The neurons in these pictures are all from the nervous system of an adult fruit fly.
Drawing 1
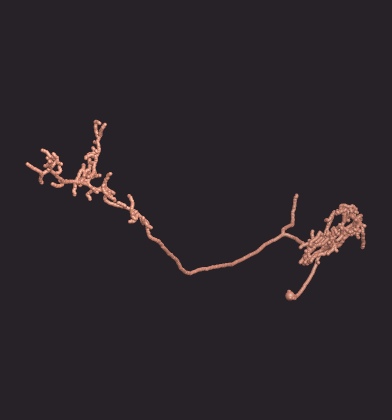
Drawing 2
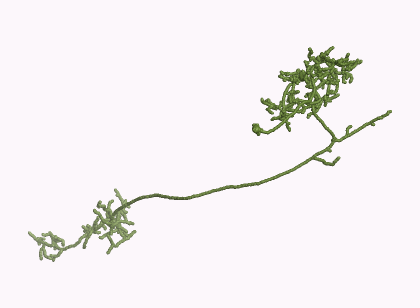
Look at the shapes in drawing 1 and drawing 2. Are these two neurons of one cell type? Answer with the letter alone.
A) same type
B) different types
B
